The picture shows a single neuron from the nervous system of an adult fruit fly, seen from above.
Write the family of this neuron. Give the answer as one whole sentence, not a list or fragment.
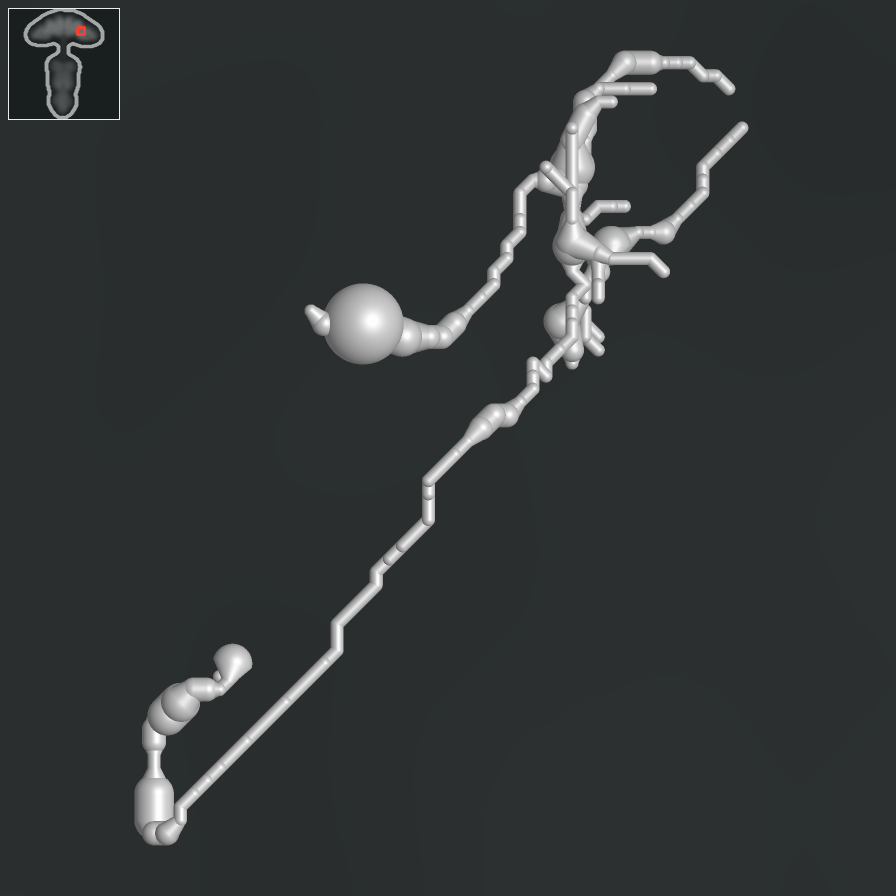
It is Mi which is the family of the neuron.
